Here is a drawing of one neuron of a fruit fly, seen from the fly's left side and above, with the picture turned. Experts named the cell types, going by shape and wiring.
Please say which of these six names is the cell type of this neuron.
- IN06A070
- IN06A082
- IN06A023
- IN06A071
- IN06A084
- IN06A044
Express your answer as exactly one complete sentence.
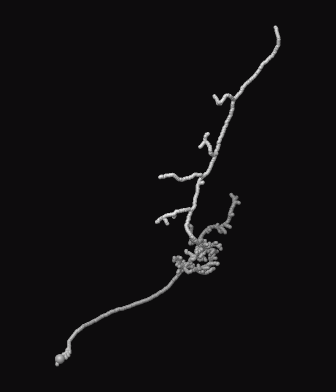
The neuron here falls under cell type IN06A071.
